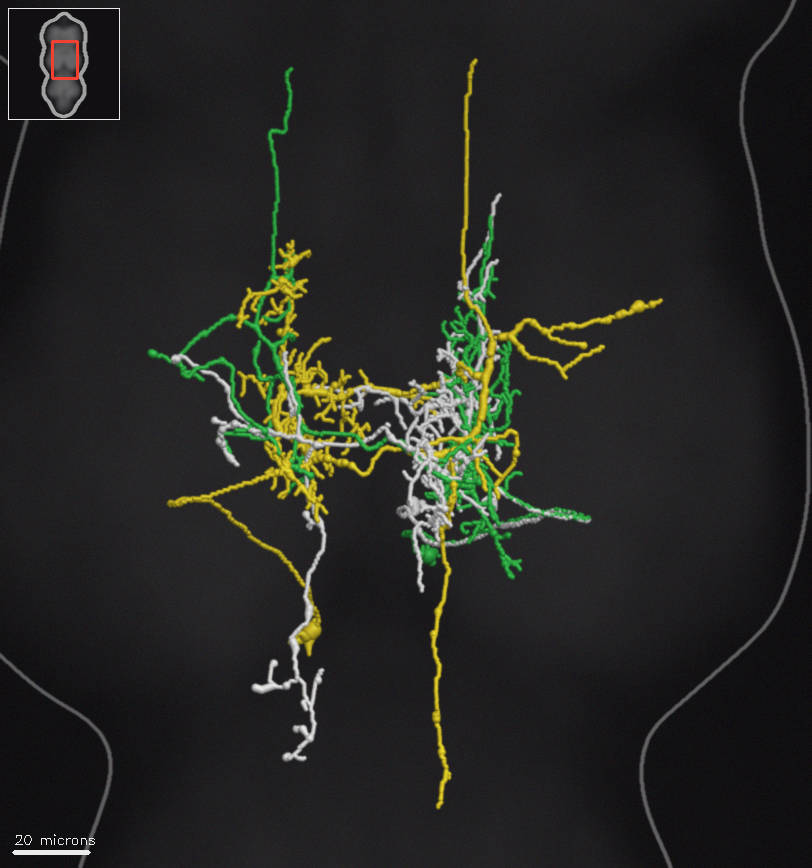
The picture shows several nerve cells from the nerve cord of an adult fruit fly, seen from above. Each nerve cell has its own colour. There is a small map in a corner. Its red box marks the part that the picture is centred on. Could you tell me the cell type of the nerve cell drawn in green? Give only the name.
IN06A096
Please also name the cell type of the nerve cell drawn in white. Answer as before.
IN06A087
